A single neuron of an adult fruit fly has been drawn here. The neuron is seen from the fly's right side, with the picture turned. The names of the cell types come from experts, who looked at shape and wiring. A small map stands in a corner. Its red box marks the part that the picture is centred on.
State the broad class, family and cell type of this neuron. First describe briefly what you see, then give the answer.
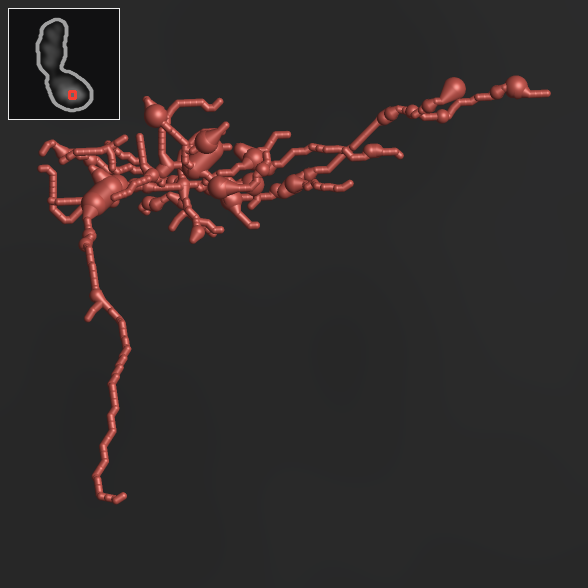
The drawing shows no cell body. In this view it is about as wide as it is tall. It is an optic-lobe intrinsic neuron. Its family is Cm. The cell type is Cm1.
